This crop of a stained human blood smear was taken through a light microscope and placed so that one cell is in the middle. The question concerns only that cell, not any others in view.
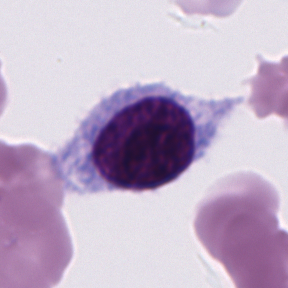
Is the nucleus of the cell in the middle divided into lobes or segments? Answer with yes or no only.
No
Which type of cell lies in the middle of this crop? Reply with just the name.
hairy cell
